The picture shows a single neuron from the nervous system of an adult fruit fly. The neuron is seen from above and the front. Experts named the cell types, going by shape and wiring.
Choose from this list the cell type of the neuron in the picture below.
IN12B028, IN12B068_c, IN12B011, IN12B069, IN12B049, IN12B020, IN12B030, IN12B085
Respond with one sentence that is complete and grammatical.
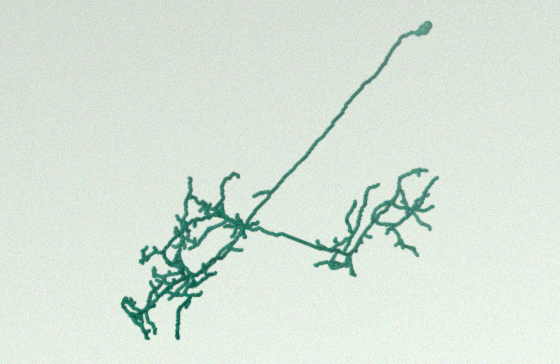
The cell type for the neuron is IN12B068_c.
